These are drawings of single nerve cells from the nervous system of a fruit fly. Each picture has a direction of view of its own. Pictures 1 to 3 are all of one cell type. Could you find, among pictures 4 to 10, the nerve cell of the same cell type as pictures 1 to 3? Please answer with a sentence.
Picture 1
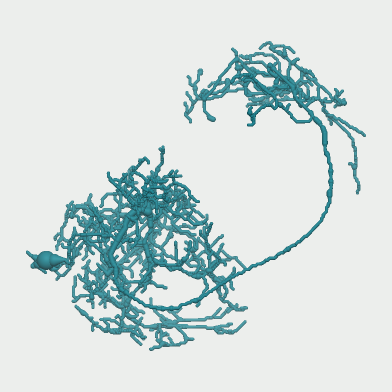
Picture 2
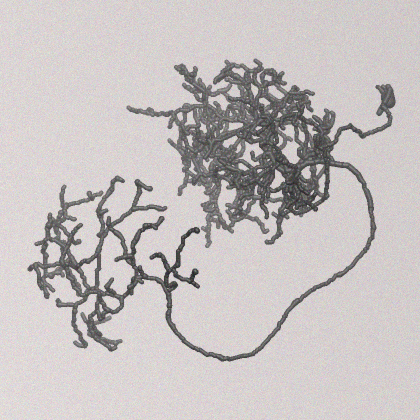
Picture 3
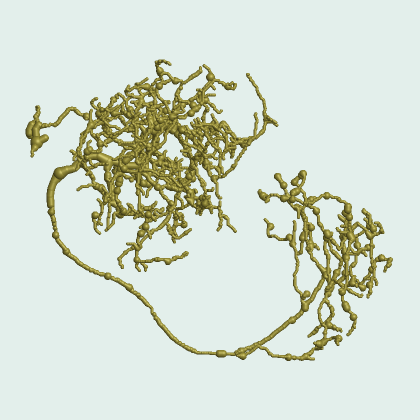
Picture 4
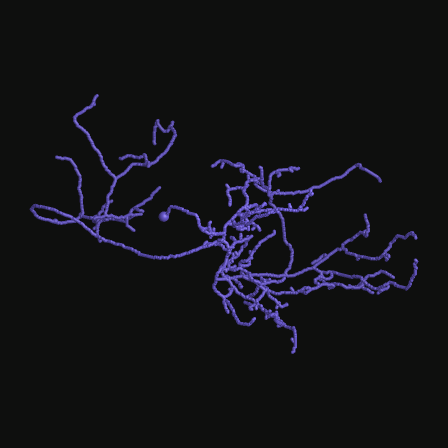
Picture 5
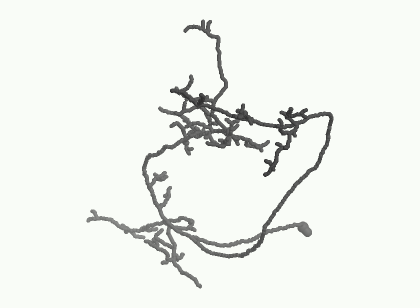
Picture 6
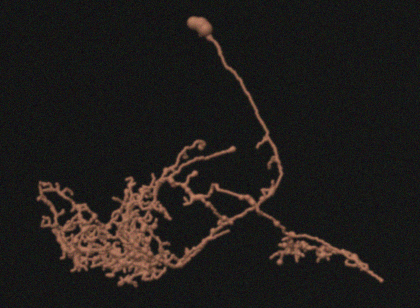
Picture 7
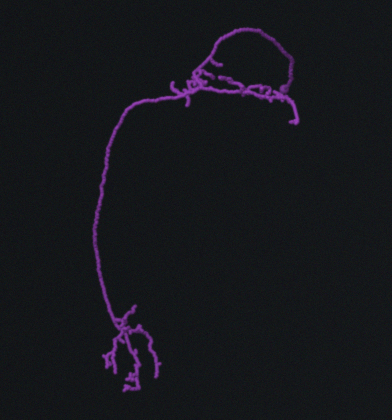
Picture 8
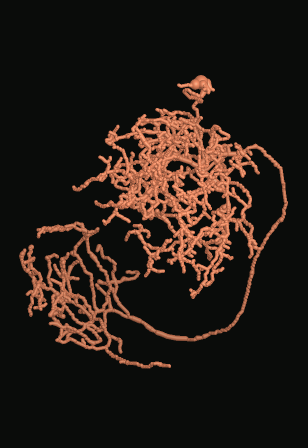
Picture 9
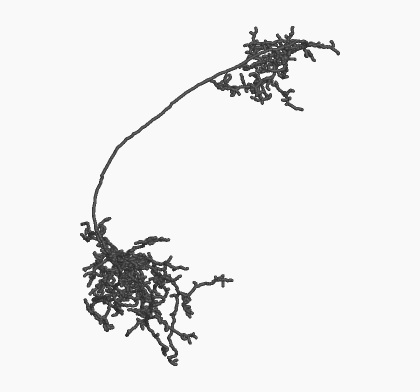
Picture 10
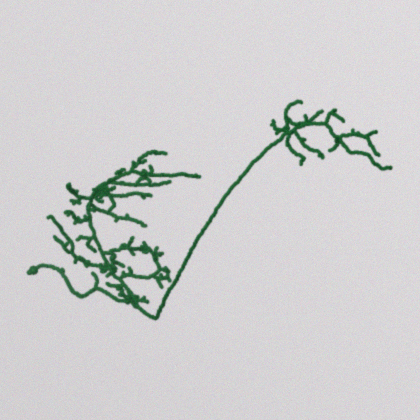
The nerve cell in picture 8 is of the same cell type.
